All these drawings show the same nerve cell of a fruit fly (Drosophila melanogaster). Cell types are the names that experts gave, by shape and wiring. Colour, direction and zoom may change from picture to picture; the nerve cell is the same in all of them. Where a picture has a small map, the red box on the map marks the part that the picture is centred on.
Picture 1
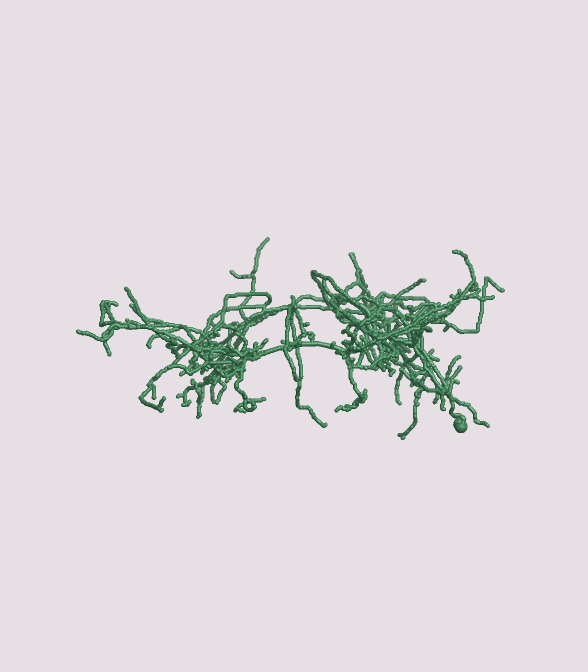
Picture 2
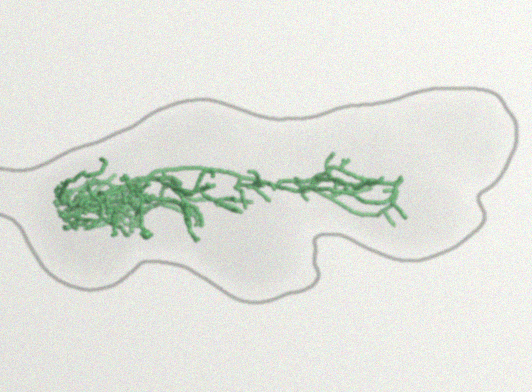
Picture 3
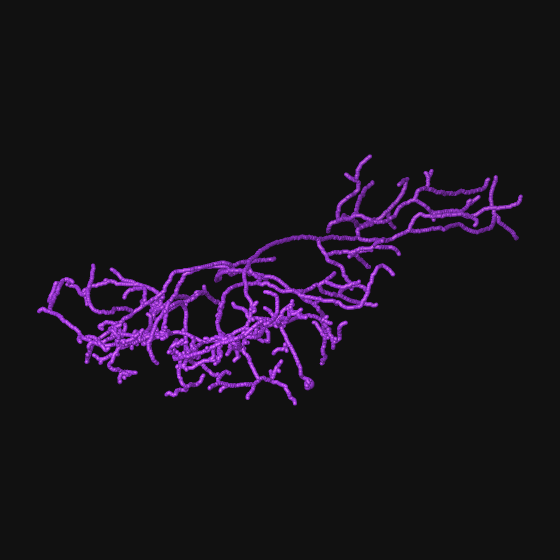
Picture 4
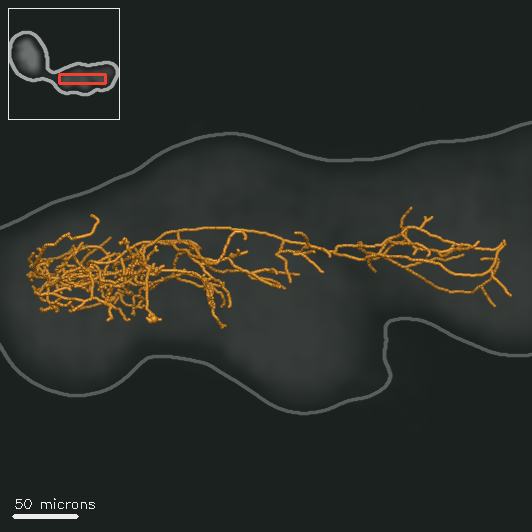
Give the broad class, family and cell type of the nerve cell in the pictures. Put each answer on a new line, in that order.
nerve-cord intrinsic neuron
hemilineage 12A
IN12A021_c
